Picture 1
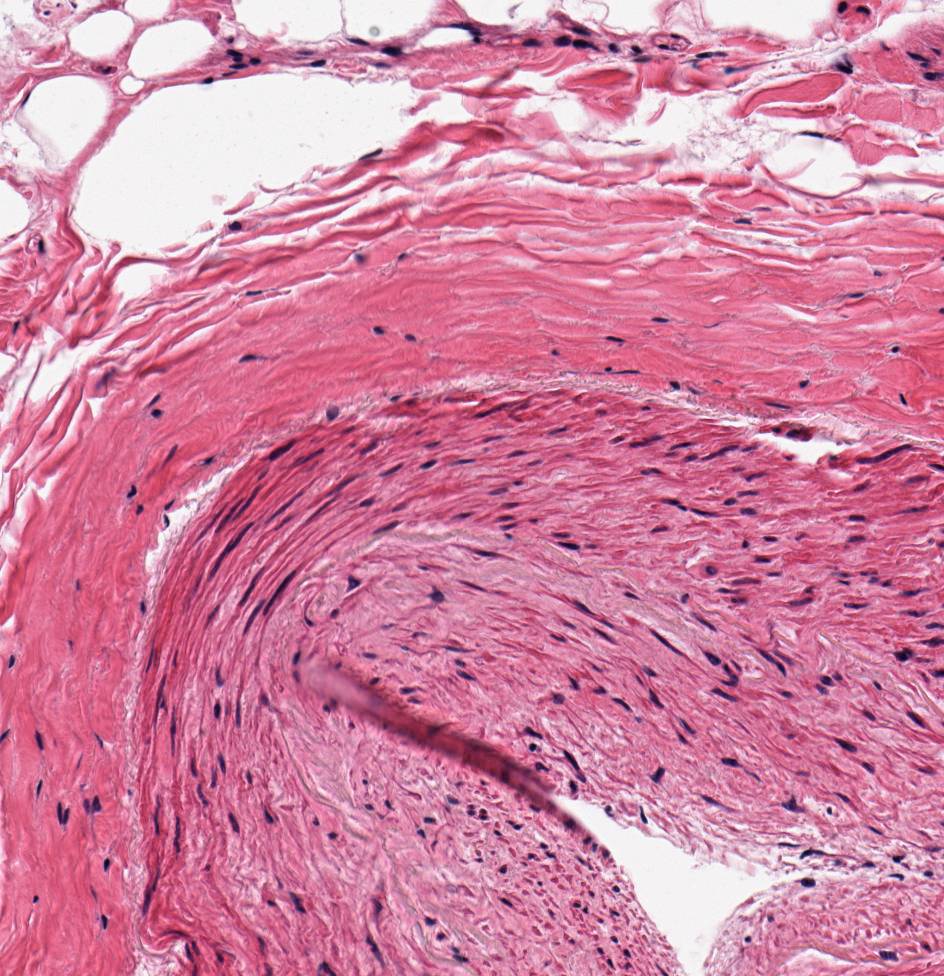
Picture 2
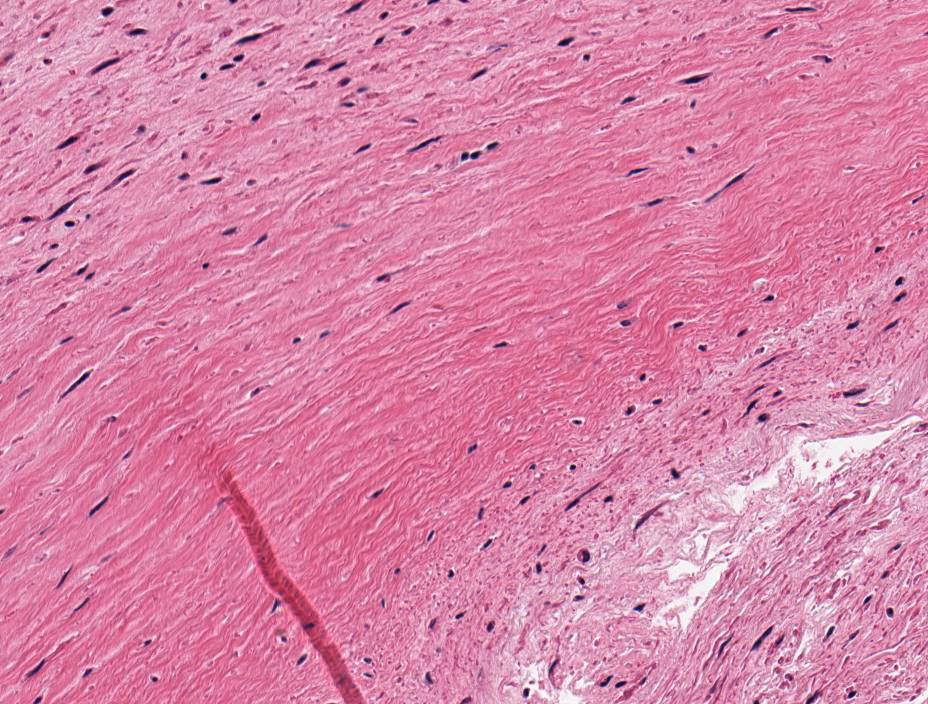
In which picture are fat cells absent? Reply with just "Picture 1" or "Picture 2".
Picture 2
